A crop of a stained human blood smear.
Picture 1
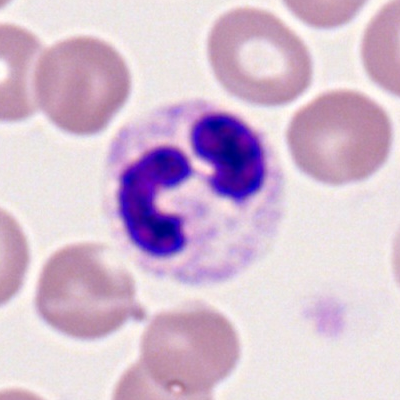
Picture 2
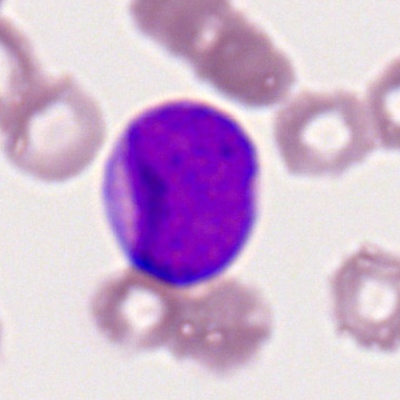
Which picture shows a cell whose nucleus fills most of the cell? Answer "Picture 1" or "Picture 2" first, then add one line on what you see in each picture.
Picture 2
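In picture 1: The cytoplasm is abundant and pale pinkish-lilac.
In picture 2: The nucleus fills most of the cell, leaving only scant cytoplasm.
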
